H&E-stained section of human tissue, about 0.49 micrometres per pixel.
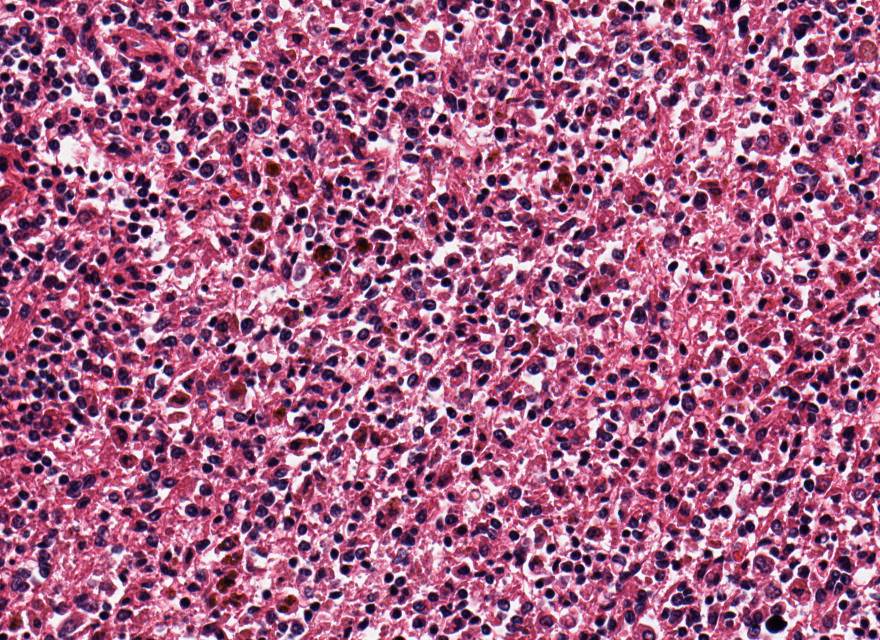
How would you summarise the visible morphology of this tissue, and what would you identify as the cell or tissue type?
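Notice how evenly and diffusely the whole field is packed with cells, with no organised units or architecture. Numerous small cells with round, dense, dark-staining nuclei and scant cytoplasm lie everywhere, intermixed with larger cells having oval nuclei and more abundant pink cytoplasm. Some scattered cells carry coarse golden-brown granular pigment. This tissue is spleen.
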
